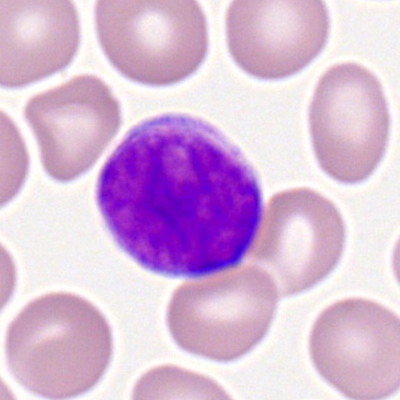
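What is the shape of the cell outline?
Round and smooth.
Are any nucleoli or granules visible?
Neither nucleoli nor granules are visible.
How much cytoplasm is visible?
Only a very thin rim.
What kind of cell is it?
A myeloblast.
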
